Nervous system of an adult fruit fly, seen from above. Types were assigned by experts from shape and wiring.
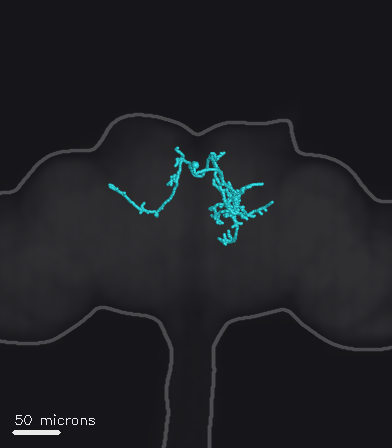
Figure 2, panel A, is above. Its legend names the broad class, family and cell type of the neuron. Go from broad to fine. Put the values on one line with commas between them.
central-brain intrinsic neuron, hemilineage SMPad3, SMP131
